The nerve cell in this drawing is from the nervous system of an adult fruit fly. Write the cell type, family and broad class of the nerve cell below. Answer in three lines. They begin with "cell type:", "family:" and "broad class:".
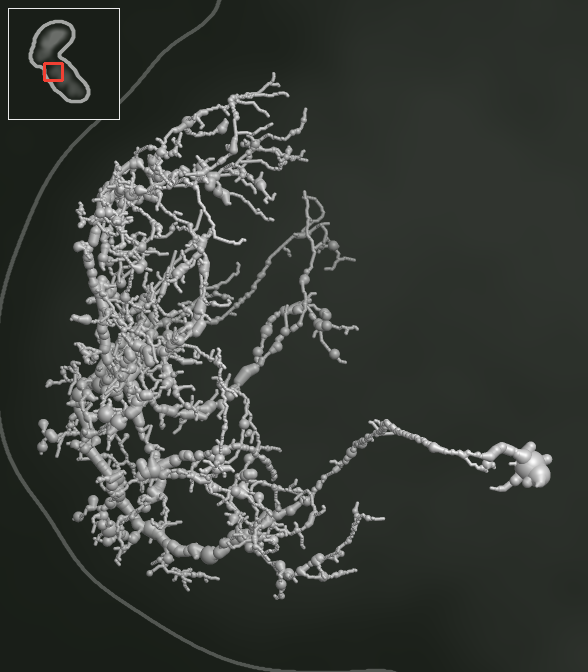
cell type: IN19A030
family: hemilineage 19A
broad class: nerve-cord intrinsic neuron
